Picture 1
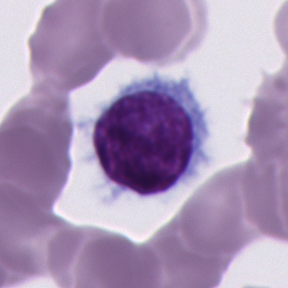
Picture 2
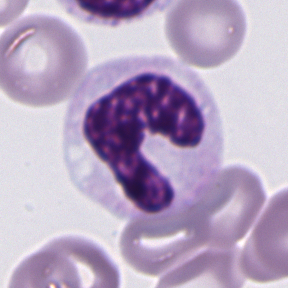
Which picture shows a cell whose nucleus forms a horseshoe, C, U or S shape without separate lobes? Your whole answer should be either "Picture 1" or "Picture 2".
Picture 2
